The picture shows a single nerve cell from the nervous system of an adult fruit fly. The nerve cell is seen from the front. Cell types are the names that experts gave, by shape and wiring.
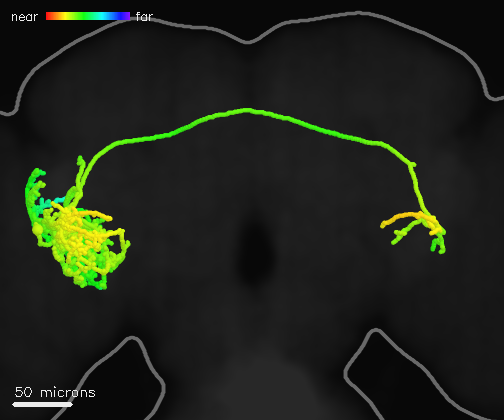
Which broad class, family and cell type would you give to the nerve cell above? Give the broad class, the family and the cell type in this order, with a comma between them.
central-brain intrinsic neuron, hemilineage VLPl&p2_lateral, AVLP112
